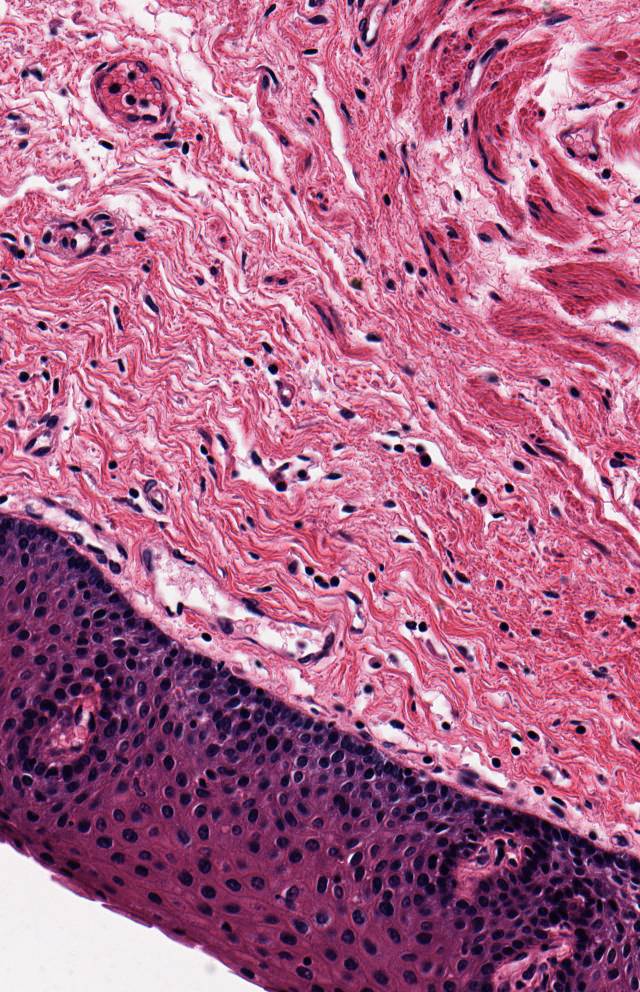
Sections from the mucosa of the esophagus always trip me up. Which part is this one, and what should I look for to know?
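Field: loose connective tissue, the stroma in the upper and right part. Wavy pink collagen bundles, scattered dark spindle-shaped nuclei.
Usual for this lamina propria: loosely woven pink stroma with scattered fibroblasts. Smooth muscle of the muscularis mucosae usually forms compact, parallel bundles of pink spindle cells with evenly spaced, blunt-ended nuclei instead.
Stratified epithelium along lower left; basal cells crowded and darker at the junction; superficial cells nucleated, no anucleate layer on top.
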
